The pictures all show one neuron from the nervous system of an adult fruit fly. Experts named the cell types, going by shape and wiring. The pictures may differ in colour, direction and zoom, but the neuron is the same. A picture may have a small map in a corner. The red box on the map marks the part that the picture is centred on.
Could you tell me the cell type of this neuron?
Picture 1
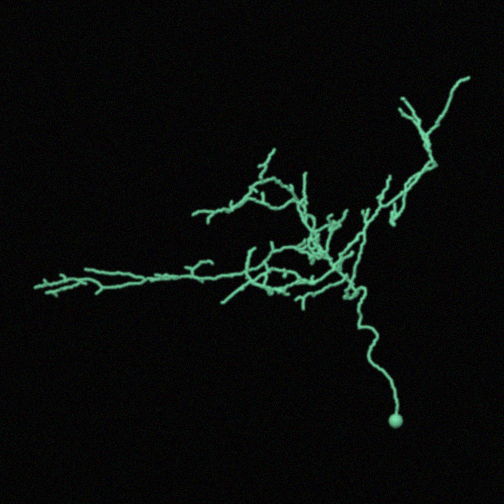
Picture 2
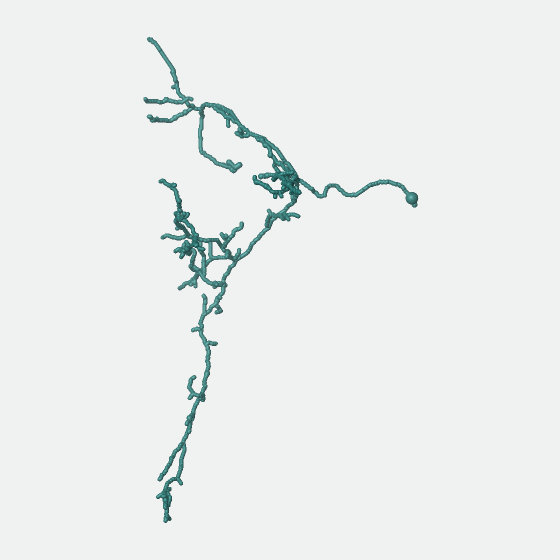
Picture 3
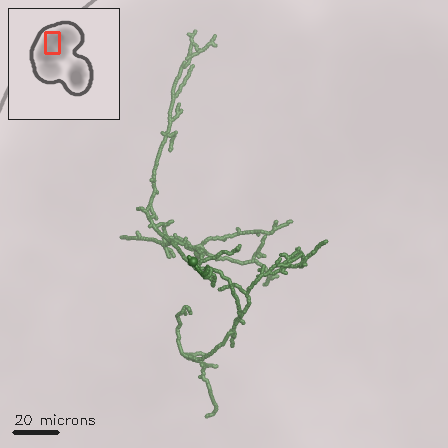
CB1269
